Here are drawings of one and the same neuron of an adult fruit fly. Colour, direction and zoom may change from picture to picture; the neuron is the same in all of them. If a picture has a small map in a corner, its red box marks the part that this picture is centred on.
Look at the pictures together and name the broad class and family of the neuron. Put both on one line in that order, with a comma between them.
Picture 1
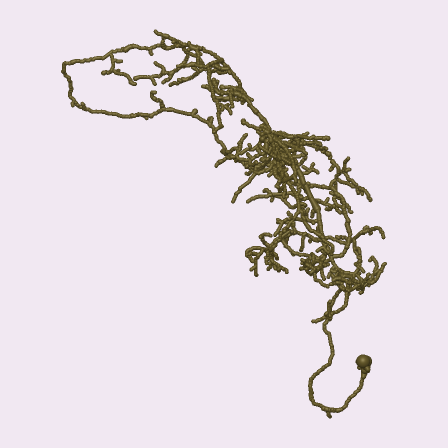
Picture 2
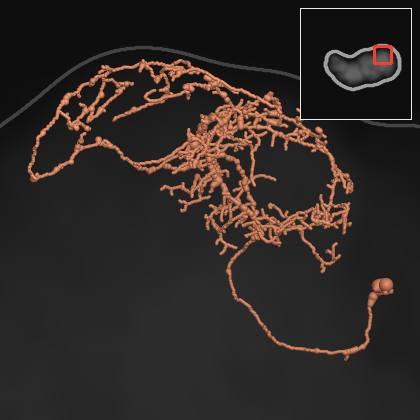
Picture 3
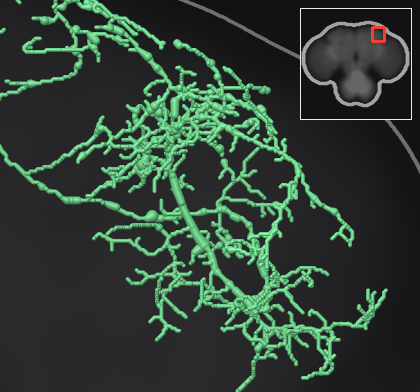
central-brain intrinsic neuron, LHAV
